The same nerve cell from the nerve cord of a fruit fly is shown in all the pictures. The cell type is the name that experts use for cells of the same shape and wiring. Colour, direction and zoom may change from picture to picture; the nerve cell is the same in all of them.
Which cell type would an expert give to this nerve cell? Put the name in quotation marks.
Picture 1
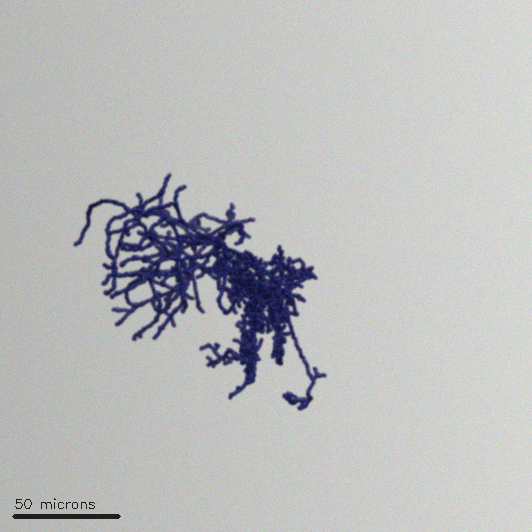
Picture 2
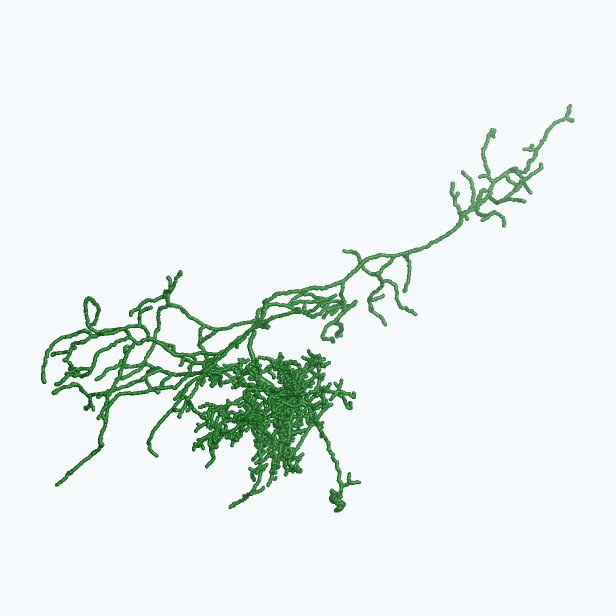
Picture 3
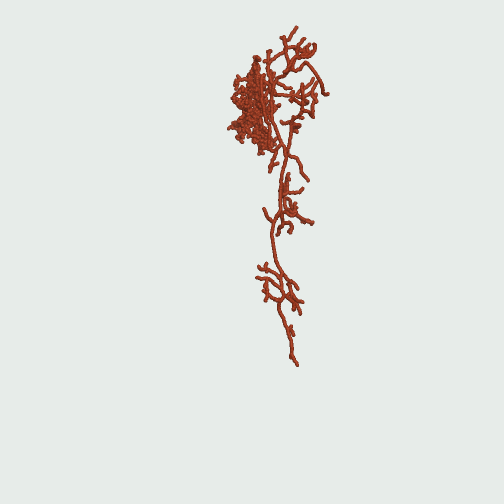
"IN06B018"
